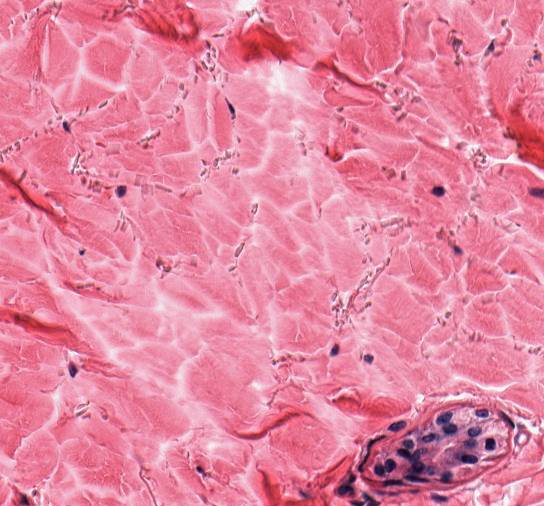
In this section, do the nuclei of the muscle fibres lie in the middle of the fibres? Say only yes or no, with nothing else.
No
